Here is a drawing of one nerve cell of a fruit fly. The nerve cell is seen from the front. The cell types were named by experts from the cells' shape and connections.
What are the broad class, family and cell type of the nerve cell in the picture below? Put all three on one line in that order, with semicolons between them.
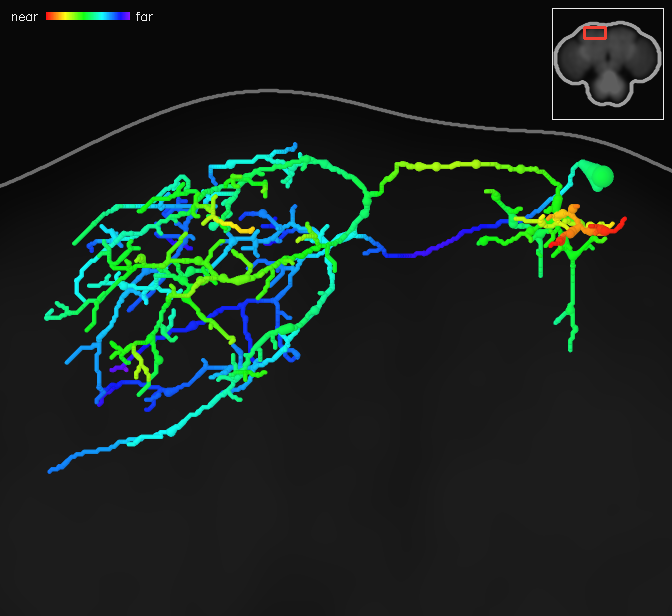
central-brain intrinsic neuron; hemilineage SLPpm3; CB1628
